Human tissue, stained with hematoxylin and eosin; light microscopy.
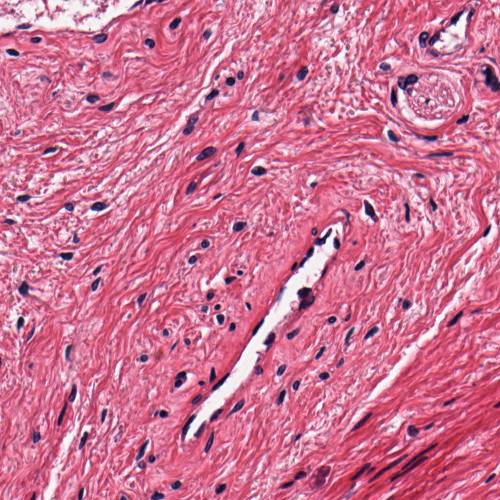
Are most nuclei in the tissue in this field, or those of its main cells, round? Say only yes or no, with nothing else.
No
